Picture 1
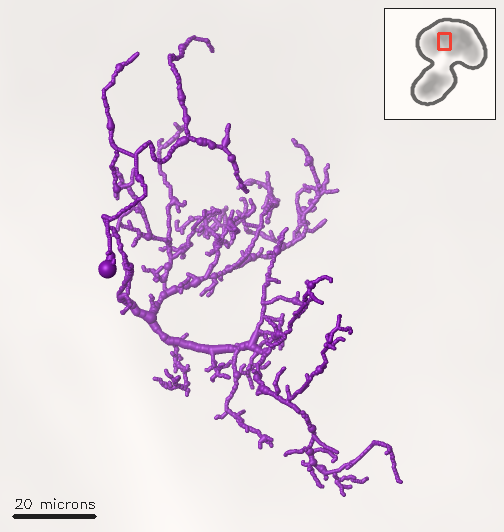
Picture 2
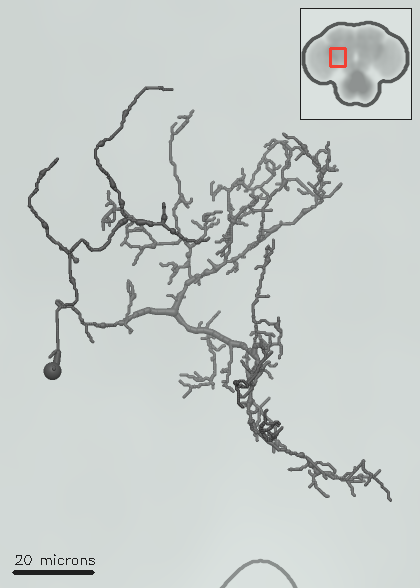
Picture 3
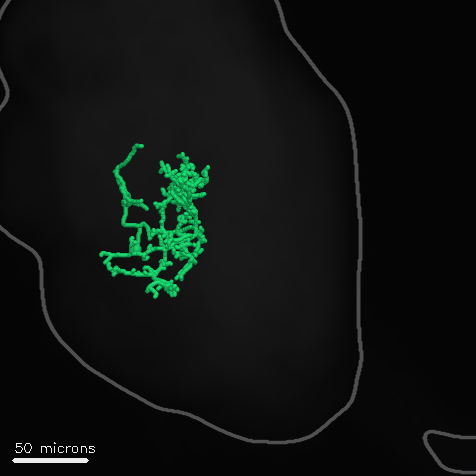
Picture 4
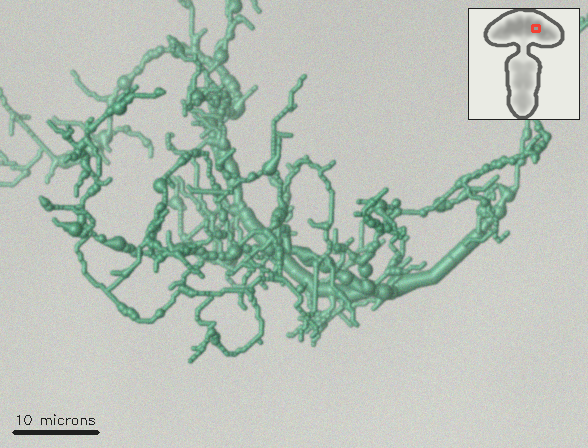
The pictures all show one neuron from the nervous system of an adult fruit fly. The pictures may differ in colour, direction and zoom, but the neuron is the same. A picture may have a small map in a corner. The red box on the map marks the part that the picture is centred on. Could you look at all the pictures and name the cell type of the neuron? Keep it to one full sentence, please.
To the cell type CB3201 belongs this neuron.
